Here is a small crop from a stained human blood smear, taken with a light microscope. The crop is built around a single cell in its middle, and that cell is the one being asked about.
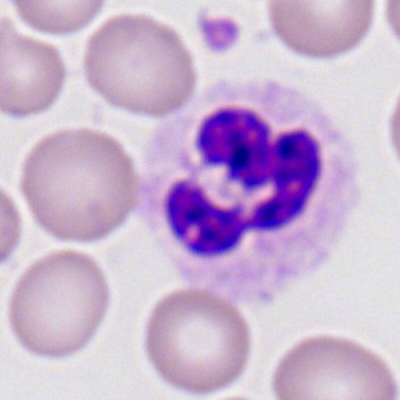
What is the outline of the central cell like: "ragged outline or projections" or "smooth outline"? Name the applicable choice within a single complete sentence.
This cell's outline is not smooth but rough.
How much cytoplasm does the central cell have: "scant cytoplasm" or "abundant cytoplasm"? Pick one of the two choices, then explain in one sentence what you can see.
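Abundant cytoplasm. The cytoplasm is plentiful and pale pinkish-lilac.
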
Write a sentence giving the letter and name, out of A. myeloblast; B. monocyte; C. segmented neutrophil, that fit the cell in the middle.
Since the cell in the middle is a segmented neutrophil, option C is correct.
